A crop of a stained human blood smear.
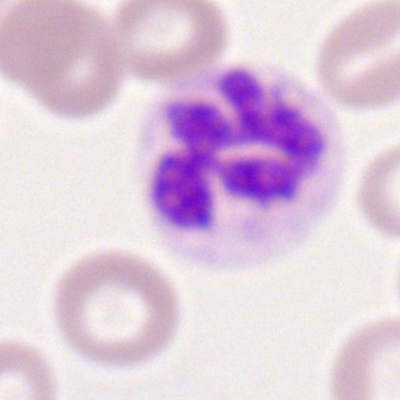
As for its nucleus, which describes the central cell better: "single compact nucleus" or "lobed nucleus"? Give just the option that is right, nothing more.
Lobed nucleus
